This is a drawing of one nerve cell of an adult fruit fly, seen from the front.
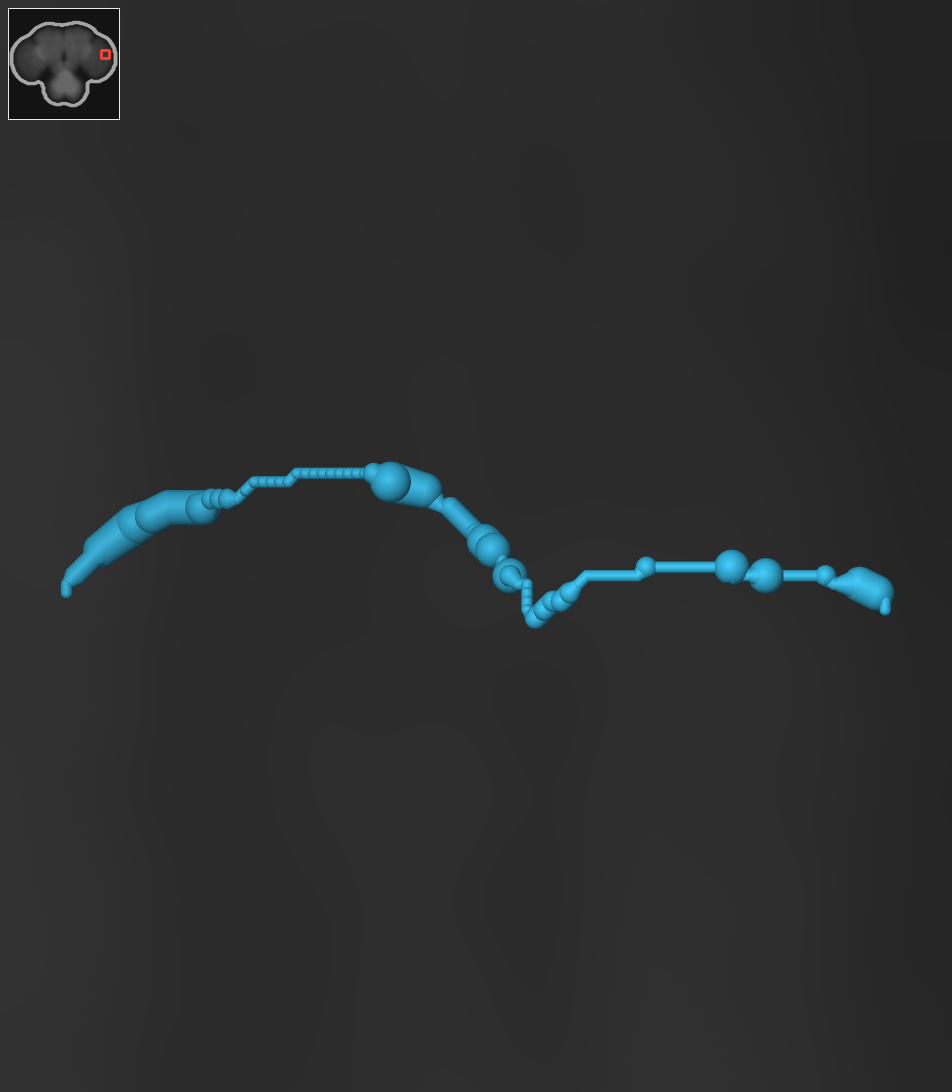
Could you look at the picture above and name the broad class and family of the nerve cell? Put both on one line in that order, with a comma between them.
photoreceptor or other optic-lobe sensory neuron, class visual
